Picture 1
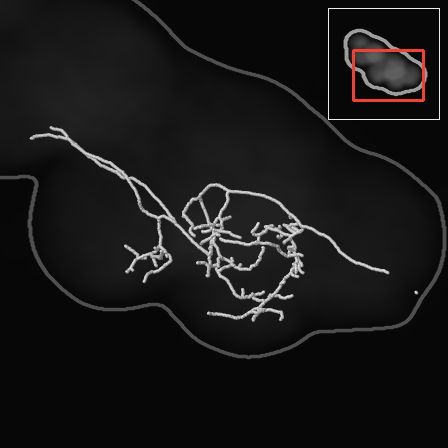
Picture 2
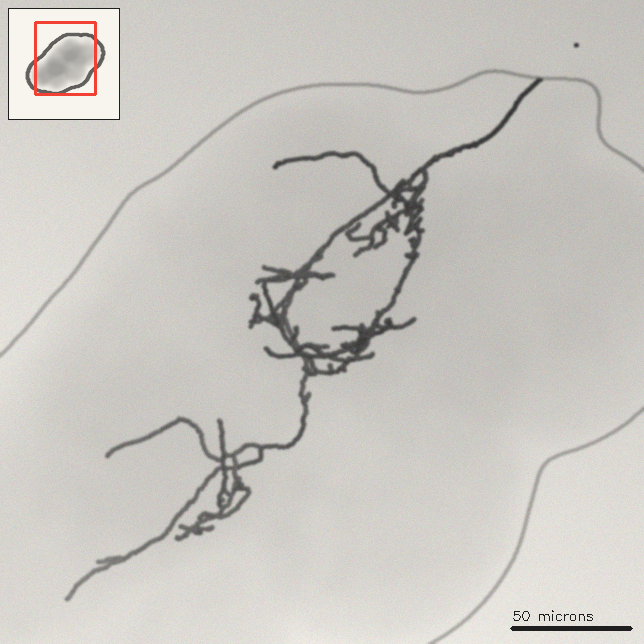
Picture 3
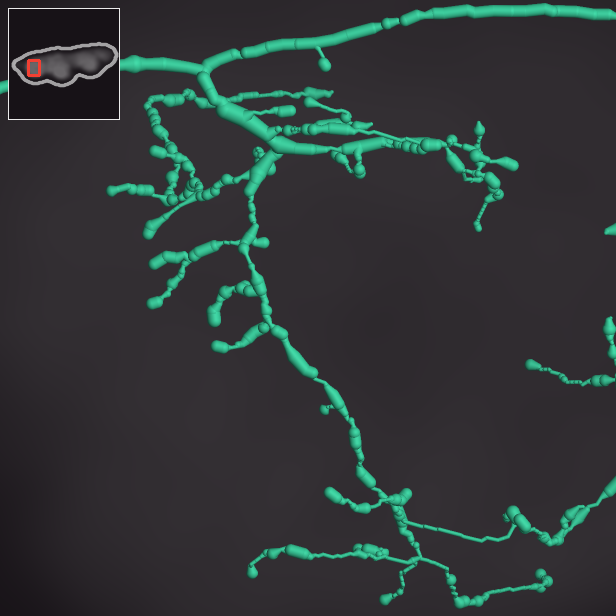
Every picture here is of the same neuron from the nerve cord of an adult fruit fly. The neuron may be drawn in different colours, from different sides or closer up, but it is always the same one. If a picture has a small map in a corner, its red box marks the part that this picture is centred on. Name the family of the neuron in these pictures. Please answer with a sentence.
The family is DNpe.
